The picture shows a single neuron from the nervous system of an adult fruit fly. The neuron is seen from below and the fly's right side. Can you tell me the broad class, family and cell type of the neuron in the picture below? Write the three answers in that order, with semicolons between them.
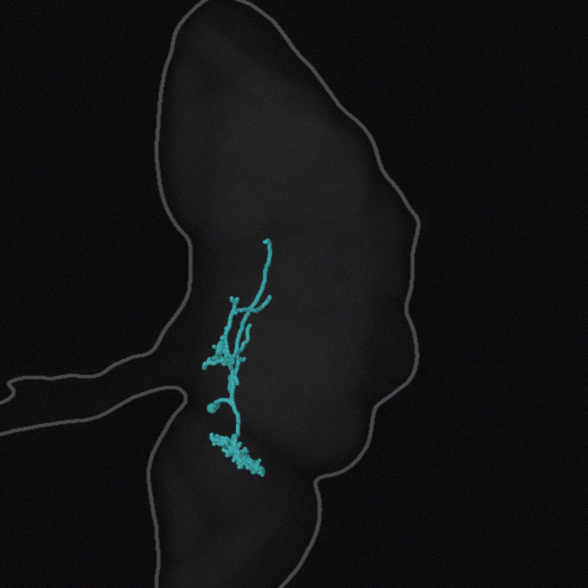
visual projection neuron; hemilineage VPNp&v1_posterior; LC36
